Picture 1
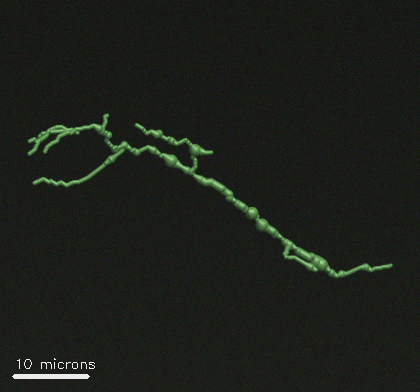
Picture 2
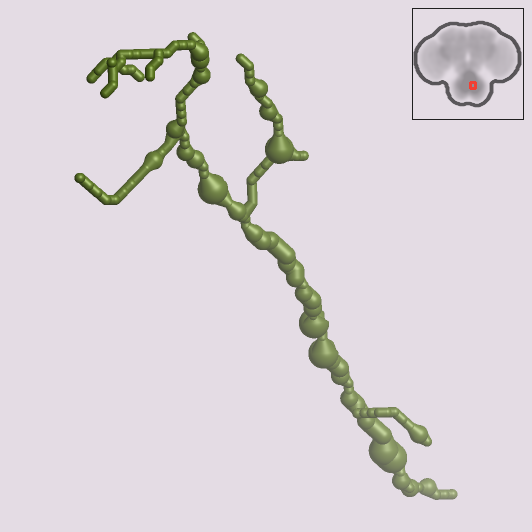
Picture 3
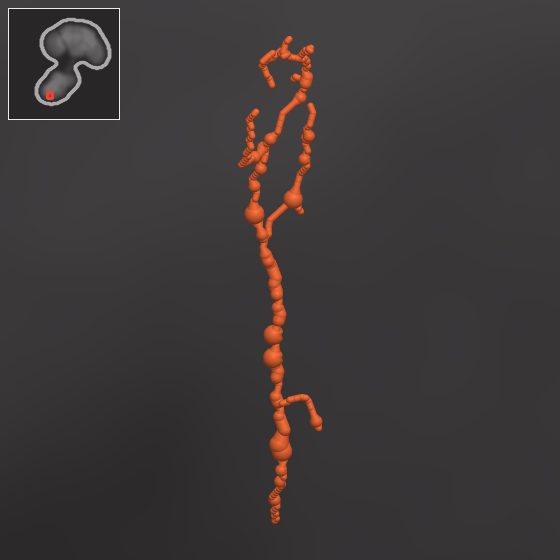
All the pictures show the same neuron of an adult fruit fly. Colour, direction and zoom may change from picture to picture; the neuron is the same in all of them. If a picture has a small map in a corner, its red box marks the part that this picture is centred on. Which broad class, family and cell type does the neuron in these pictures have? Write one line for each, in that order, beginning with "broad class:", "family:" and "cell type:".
broad class: sensory neuron entering the nerve cord
family: class mechanosensory tactile
cell type: SNta27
